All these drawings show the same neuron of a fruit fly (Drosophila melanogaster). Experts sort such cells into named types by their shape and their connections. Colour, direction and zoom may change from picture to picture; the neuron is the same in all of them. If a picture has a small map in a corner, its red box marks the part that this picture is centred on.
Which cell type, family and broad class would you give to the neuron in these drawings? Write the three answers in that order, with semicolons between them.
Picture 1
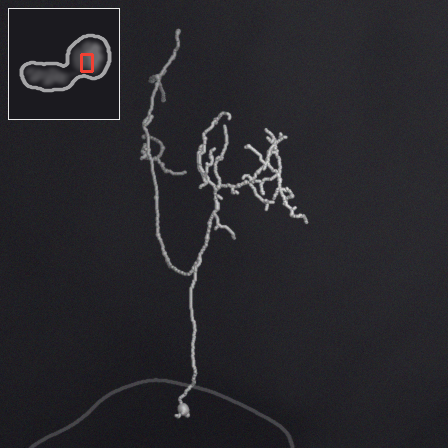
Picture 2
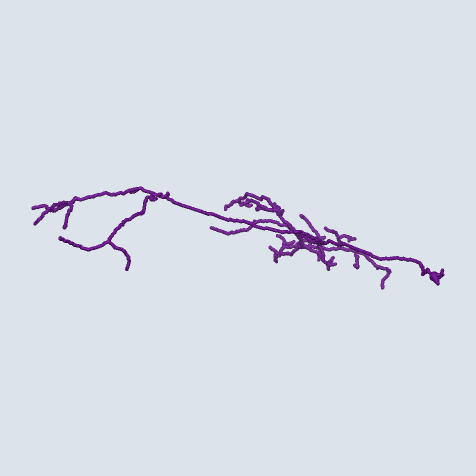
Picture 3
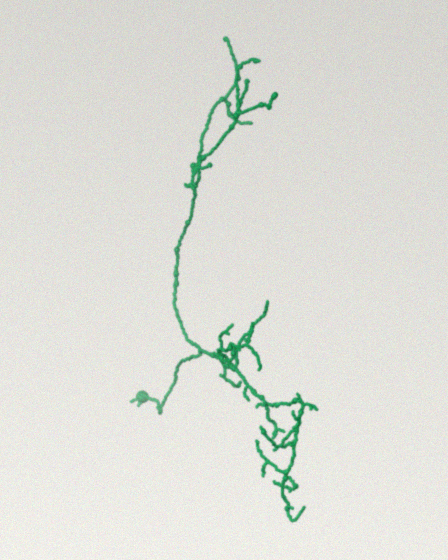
CB1786_a; hemilineage LB3; central-brain intrinsic neuron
